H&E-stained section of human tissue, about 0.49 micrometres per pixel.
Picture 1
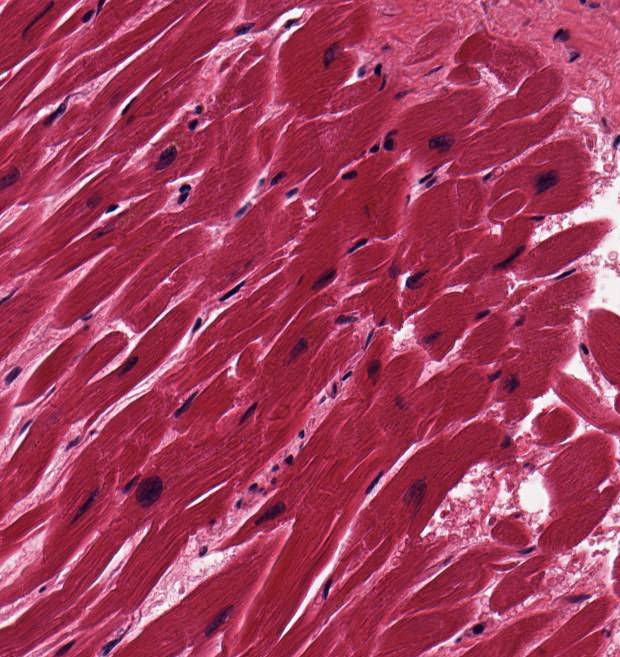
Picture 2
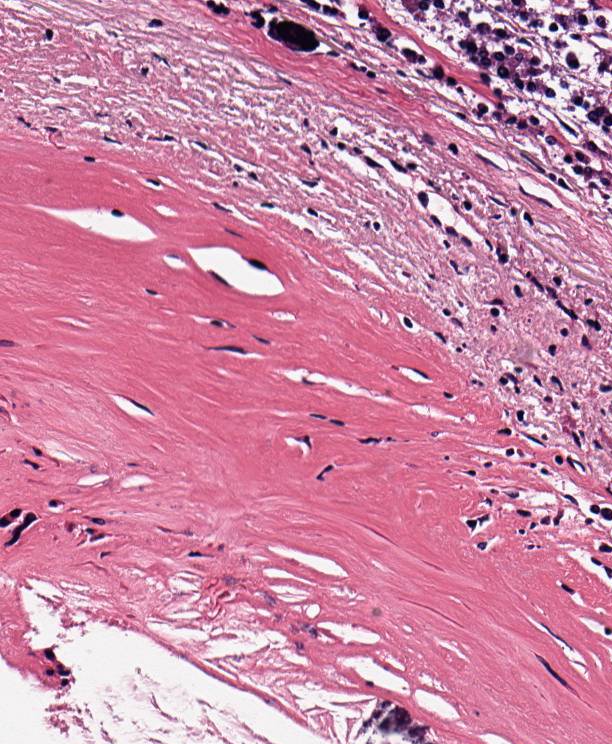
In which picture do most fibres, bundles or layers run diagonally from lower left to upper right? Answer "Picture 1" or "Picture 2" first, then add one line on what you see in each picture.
Picture 1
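What picture 1 shows: Most muscle fibres run obliquely from lower left to upper right across the field.
What picture 2 shows: A broad band of dense pink collagen crosses the field diagonally from upper left toward lower right.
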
